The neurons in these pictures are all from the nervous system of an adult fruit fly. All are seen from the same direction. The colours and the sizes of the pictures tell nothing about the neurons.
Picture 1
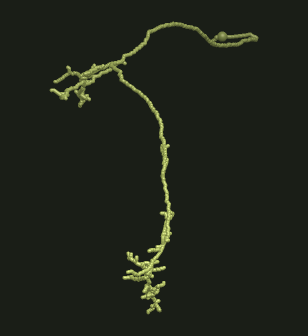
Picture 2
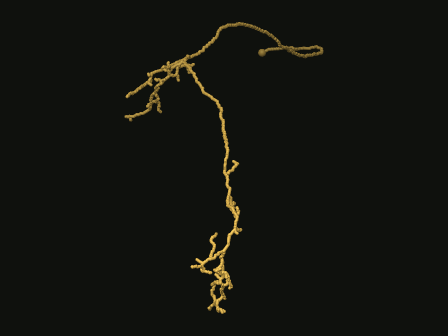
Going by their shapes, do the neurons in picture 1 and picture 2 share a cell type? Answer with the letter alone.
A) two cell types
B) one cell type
B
